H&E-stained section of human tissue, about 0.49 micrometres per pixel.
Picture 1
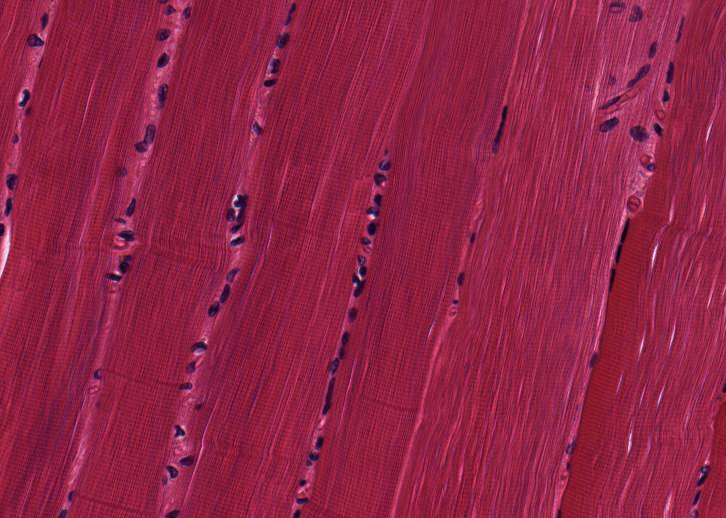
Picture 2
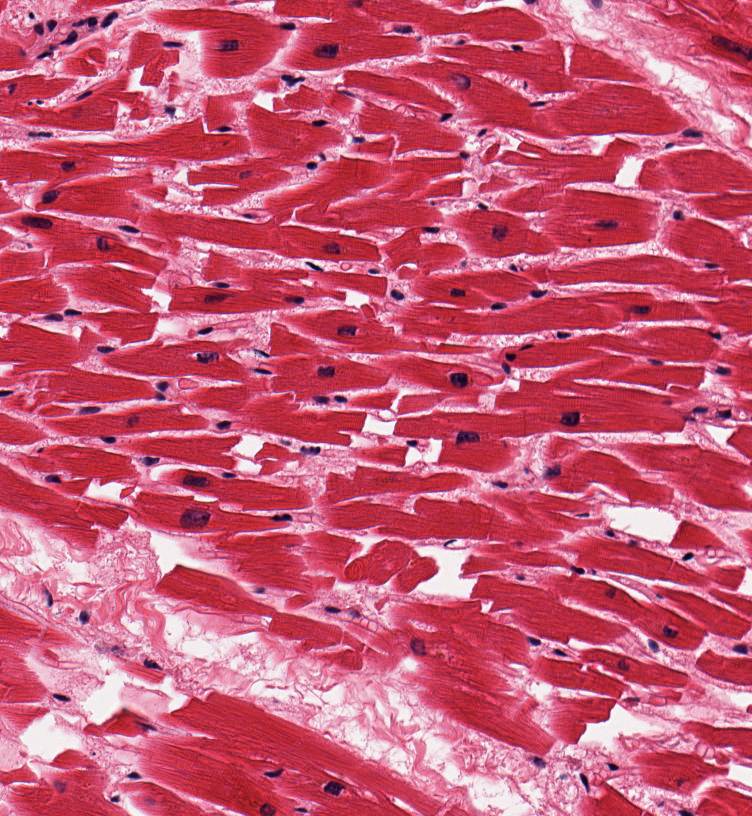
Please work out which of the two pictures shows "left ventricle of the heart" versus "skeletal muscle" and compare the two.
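Skeletal muscle is picture 1; left ventricle of the heart is picture 2. Point one, nuclear position: in picture 1 the nuclei sit at the edges of the fibres, lined up in rows along the boundaries between neighbouring fibres, dark-staining and elongated to oval with their long axes parallel to the fibres; in picture 2 each muscle cell has a single oval nucleus lying centrally.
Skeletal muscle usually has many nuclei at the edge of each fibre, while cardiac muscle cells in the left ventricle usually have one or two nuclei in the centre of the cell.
Point two, branching: the fibres in picture 1 do not branch or join one another anywhere in the field.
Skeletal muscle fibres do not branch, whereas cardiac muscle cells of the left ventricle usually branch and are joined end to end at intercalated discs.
Point three, the fibres themselves: picture 1 shows fine cross-striations running across the fibres, while in picture 2 striated fibres fill most of the field, run broadly left to right and stain a deep, even red with eosin. Point four, picture 2 also has small dark elongated nuclei lying singly in the narrow spaces between the muscle fibres.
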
